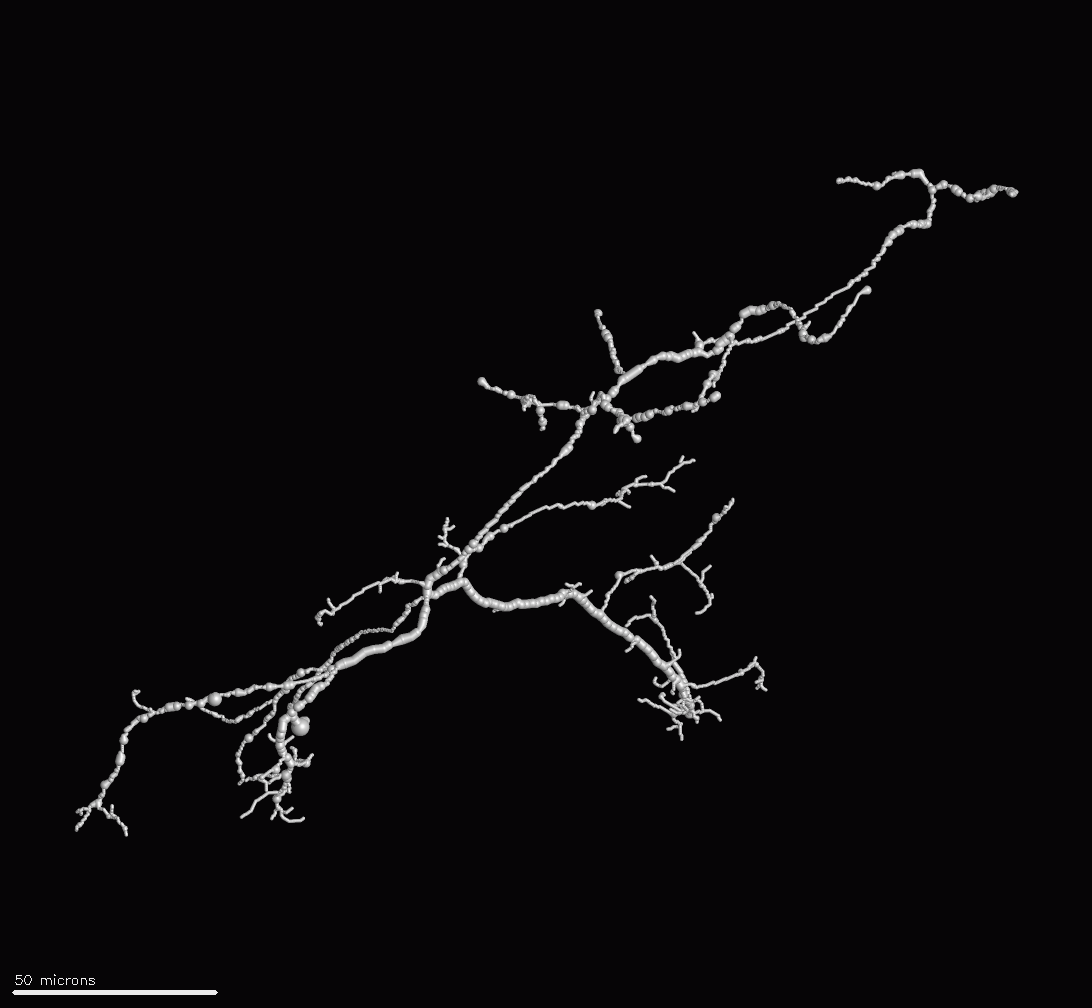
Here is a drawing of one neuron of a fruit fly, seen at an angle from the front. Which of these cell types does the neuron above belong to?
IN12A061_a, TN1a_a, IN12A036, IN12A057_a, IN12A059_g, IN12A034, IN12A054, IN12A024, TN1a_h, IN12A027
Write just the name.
IN12A036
